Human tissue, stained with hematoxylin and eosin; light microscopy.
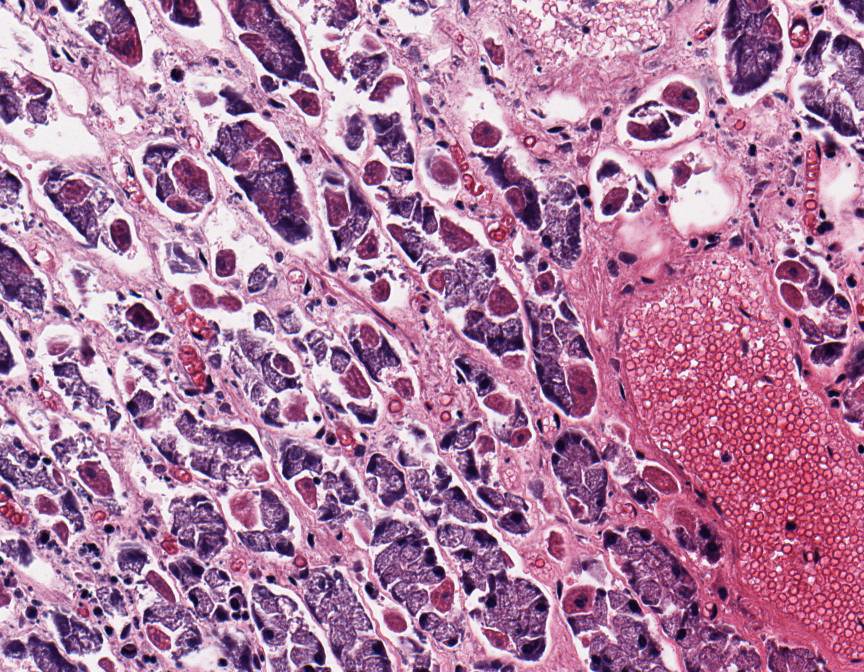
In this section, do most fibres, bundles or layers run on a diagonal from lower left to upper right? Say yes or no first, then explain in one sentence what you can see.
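No. The cells lie in small nests and cords that run diagonally from upper left to lower right, separated by thin strands of pink stroma.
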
